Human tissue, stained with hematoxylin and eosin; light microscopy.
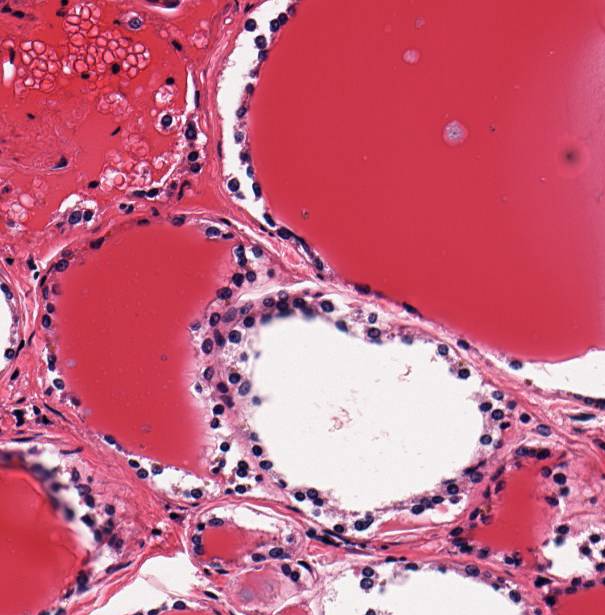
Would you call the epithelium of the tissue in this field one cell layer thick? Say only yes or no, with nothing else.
Yes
